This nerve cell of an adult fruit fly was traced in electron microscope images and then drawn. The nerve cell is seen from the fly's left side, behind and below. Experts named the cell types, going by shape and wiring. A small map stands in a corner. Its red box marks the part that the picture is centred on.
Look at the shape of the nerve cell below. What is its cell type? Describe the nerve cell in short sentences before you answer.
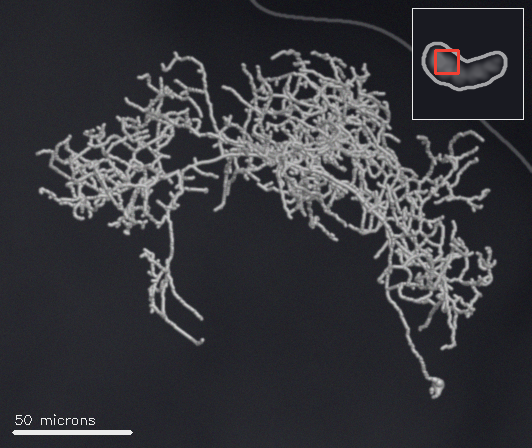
From left to right in the picture it spans about 200 microns. The picture shows more than a hundred branch ends. It is a central-brain intrinsic neuron. The cell type is LHCENT10.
